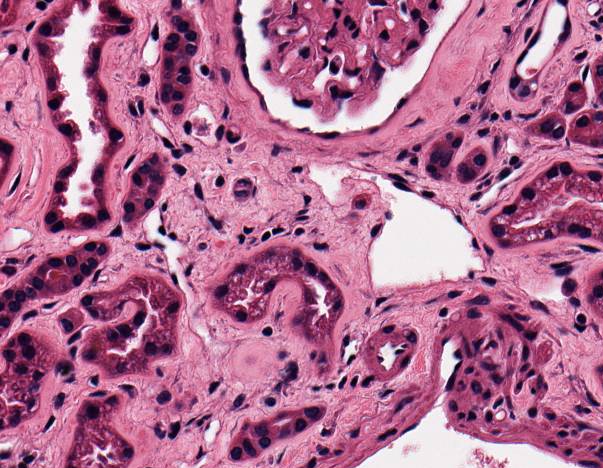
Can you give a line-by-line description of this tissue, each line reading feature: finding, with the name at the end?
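Tubules: fill most of field; cuboidal cells, pink granular cytoplasm, round dark nuclei
Lumens: many narrow, irregular or star-shaped
Intertubular tissue: pale pink, loosely fibrillar, scattered small dark nuclei
Space: irregular, empty, white, just right of centre
Name: renal cortex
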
